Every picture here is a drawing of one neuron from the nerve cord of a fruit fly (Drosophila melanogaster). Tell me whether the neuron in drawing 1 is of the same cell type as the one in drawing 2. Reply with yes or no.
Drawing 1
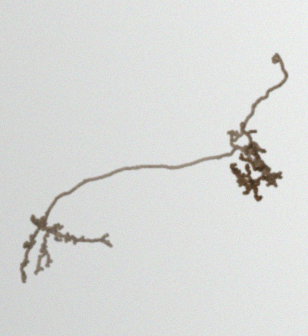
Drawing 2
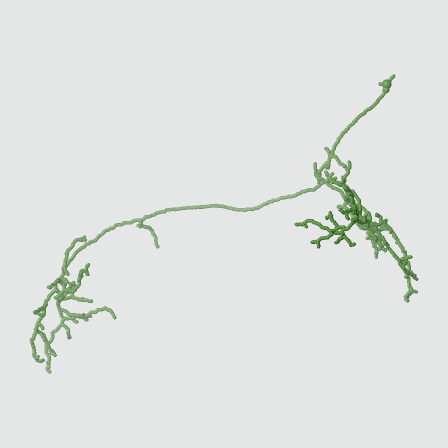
yes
